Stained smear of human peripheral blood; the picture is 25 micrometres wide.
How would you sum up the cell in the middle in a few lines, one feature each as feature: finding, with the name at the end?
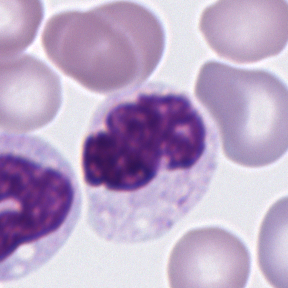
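Contour: nucleus irregular, folded and lobed
Position: nucleus in the upper cell, most cytoplasm below
Granules: fine, faint, purplish
Vacuoles: a few, small and clear, in the lower cytoplasm
Identity: segmented neutrophil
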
